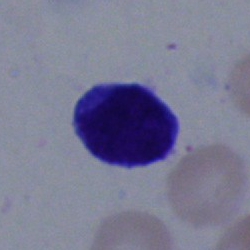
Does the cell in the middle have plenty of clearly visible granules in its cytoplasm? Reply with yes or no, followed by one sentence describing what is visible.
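No. No granules are seen in the cell.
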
